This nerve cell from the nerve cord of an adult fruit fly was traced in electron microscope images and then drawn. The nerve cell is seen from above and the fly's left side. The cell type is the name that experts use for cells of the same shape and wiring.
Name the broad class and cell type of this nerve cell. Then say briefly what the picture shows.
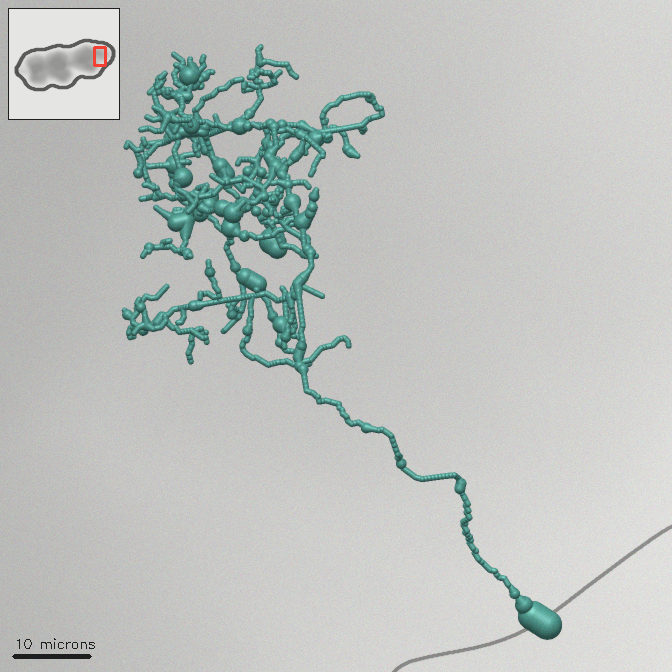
This is a nerve-cord intrinsic neuron. It is of cell type INXXX438. From top to bottom in the picture it spans about 75 microns. The picture shows dozens of branch ends.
